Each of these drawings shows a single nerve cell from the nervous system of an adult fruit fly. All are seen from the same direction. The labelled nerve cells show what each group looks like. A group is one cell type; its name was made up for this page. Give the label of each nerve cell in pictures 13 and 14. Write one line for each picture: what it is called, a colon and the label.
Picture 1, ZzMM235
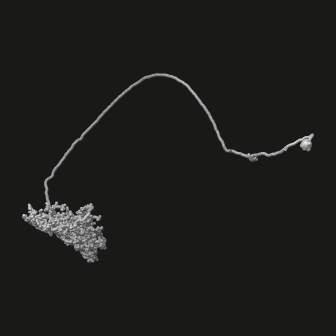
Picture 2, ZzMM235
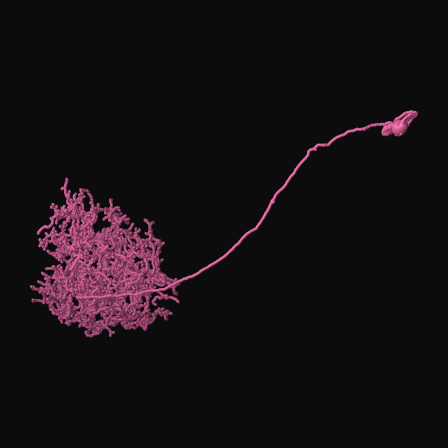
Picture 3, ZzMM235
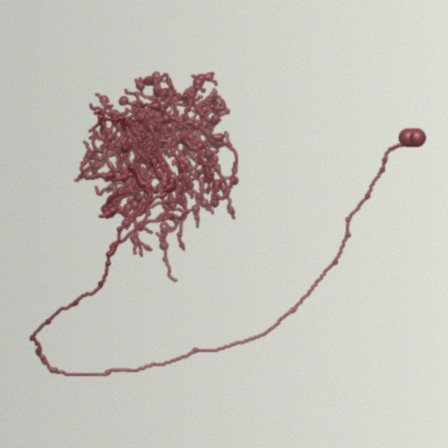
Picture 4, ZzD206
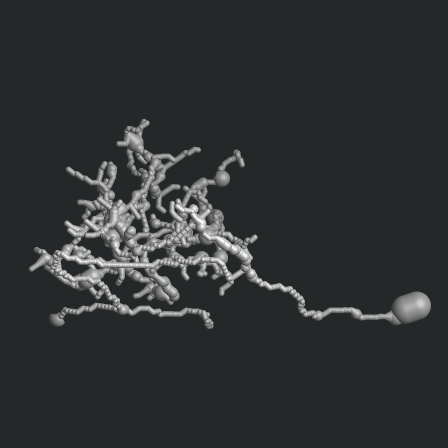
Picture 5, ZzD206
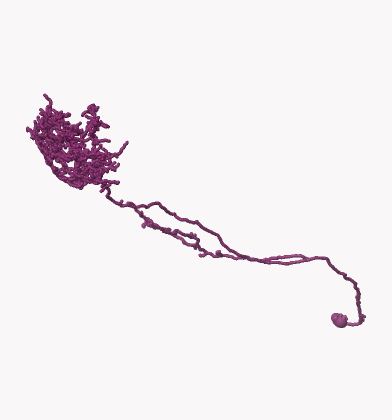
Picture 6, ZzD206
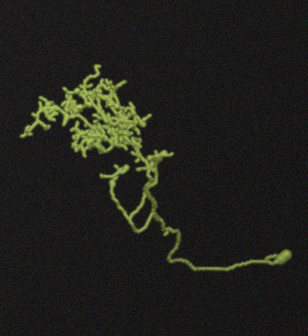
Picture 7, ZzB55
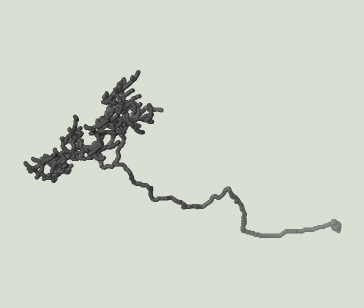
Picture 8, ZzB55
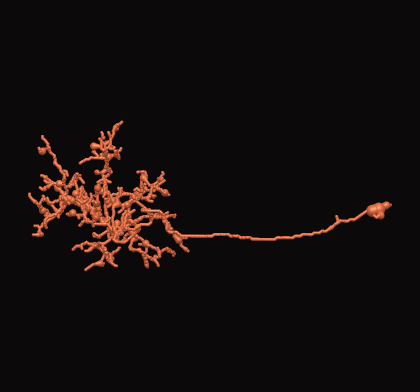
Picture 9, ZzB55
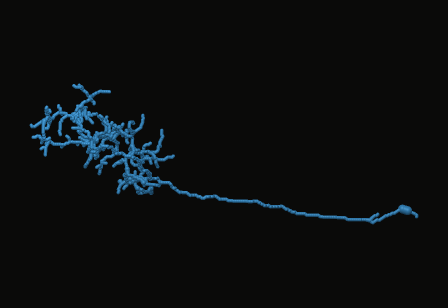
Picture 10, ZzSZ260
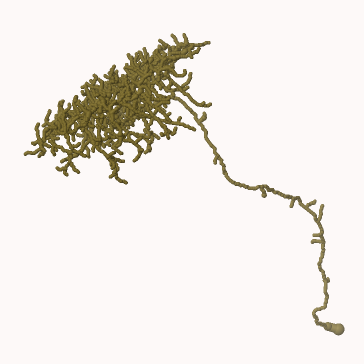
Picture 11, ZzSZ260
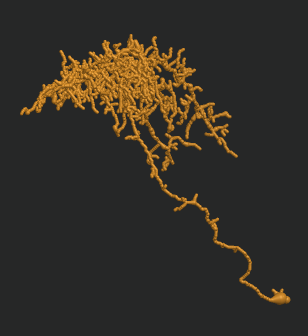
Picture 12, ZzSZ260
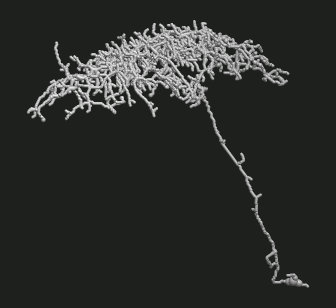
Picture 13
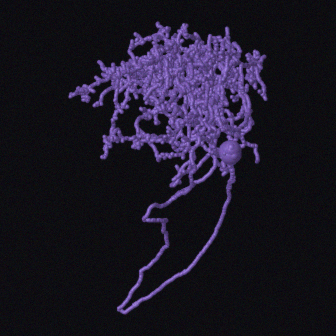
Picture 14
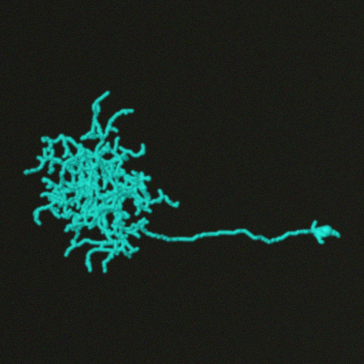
13: ZzMM235
14: ZzB55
